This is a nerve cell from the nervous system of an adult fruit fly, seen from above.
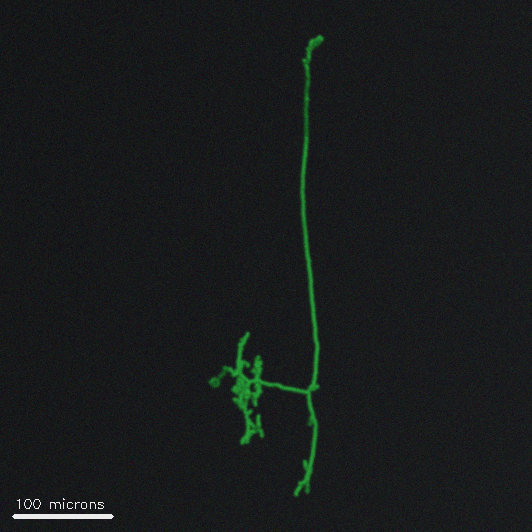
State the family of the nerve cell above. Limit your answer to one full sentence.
The family that includes this nerve cell is hemilineage 06A.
